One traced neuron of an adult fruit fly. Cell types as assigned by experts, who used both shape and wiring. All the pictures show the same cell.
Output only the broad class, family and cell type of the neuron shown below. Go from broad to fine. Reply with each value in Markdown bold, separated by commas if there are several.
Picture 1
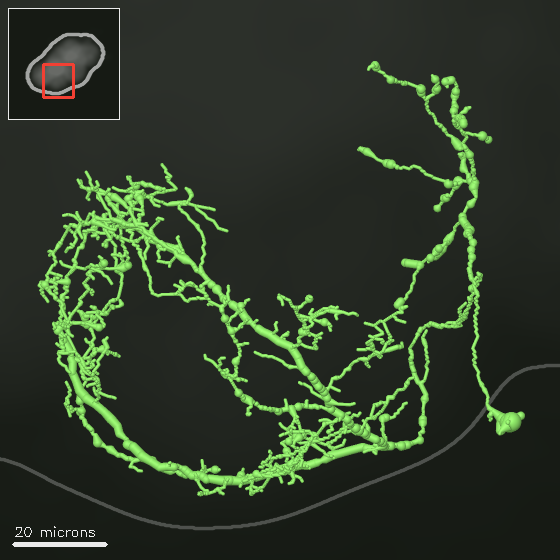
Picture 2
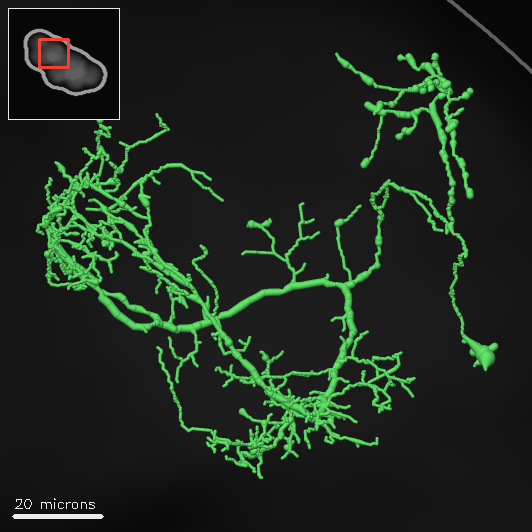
**nerve-cord intrinsic neuron**, **hemilineage 16B**, **IN16B040**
